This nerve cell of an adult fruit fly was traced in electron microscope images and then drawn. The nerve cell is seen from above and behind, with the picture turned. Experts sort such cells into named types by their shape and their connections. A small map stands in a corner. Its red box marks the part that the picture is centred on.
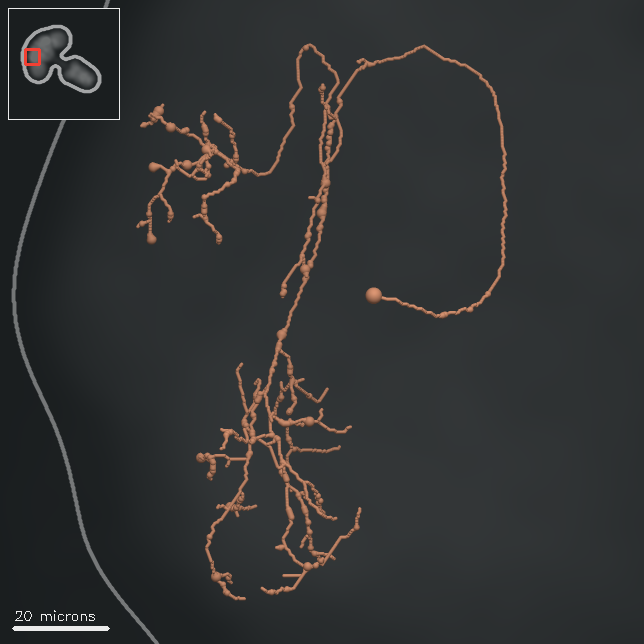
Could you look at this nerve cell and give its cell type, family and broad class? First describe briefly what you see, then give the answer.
It is in the brain and does not reach the nerve cord. The cell body is in the middle of the picture. From top to bottom in the picture it spans about 120 microns. Its cell type is LHPV5c1_c. Its family is hemilineage DL1_dorsal. Its broad class is central-brain intrinsic neuron.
